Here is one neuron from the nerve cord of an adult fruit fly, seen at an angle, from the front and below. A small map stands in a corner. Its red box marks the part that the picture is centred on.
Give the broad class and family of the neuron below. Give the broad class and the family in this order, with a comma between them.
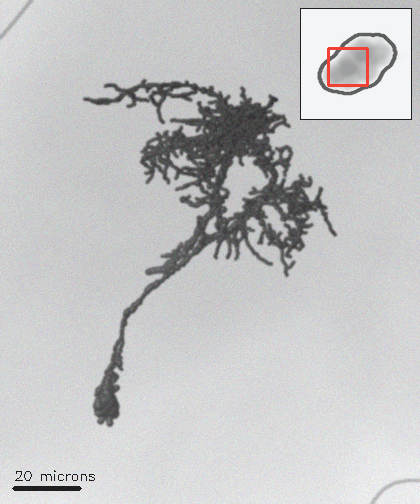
motor neuron of the nerve cord, hemilineage 03B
